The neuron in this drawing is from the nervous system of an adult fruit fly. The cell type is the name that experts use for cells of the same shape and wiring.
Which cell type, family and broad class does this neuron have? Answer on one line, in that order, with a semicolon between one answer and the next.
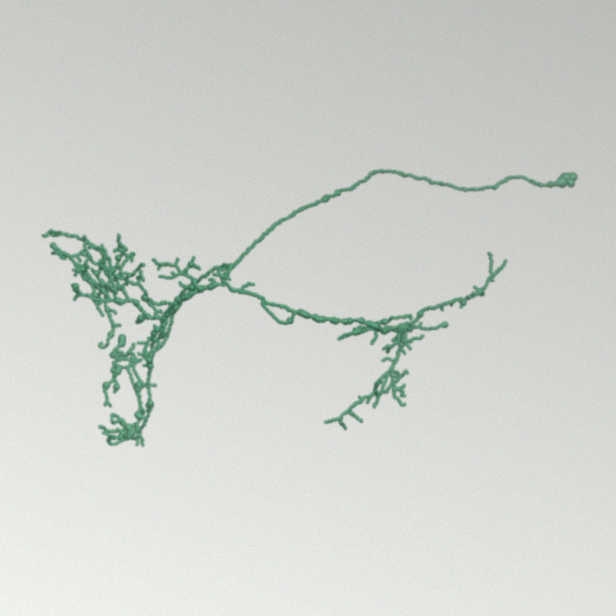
WED100; hemilineage DM1_antero_ventral; central-brain intrinsic neuron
